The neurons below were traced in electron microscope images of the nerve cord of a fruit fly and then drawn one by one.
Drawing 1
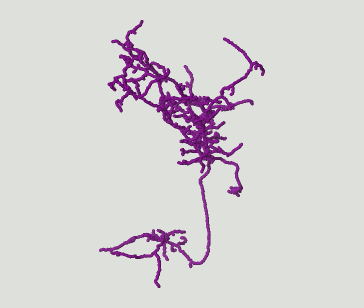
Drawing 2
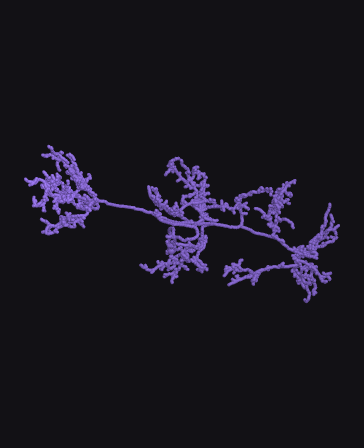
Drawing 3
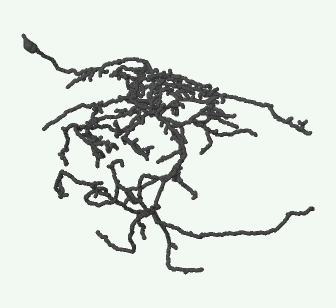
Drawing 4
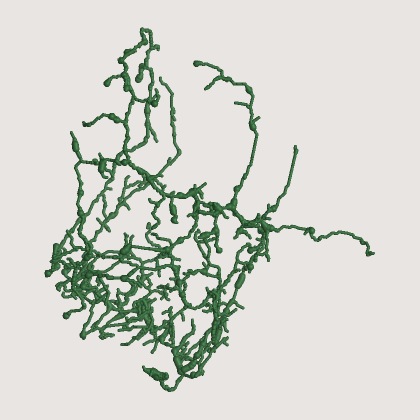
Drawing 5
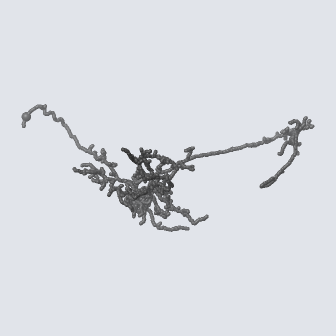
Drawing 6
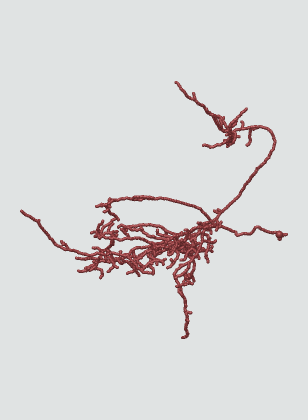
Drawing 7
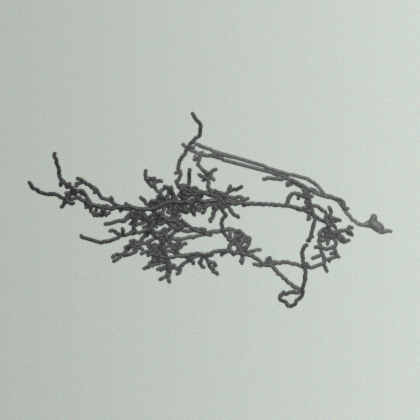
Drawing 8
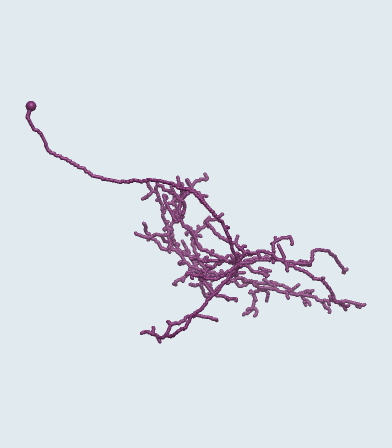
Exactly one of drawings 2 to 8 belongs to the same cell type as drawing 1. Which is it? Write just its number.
6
